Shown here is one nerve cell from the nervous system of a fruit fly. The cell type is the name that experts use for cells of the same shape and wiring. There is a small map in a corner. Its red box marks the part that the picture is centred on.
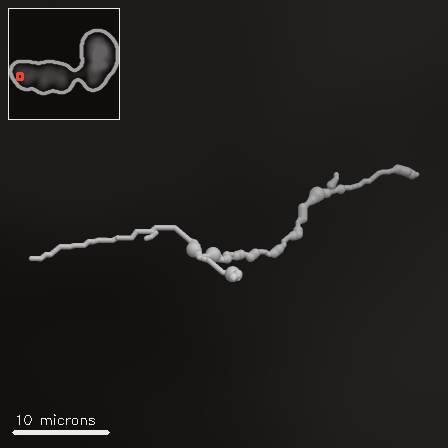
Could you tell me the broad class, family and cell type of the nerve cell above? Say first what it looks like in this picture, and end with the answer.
The drawing shows no cell body. From left to right in the picture it spans about 40 microns. It has a dozen or fewer branch ends. This is a sensory neuron entering the nerve cord. Its family is called class mechanosensory tactile. It is of cell type SNta28.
